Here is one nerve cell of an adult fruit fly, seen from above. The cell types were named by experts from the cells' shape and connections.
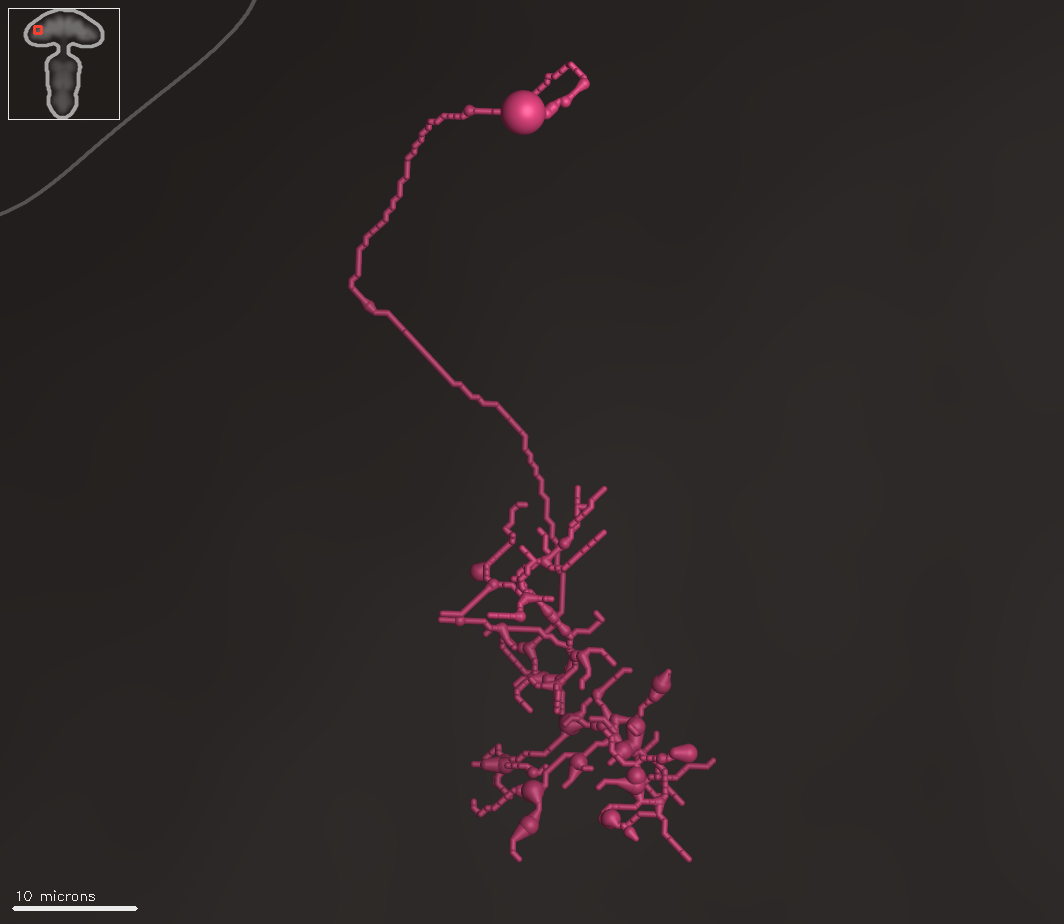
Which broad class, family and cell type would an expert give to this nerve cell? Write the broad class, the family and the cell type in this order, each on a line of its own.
optic-lobe intrinsic neuron
Mi
Mi17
